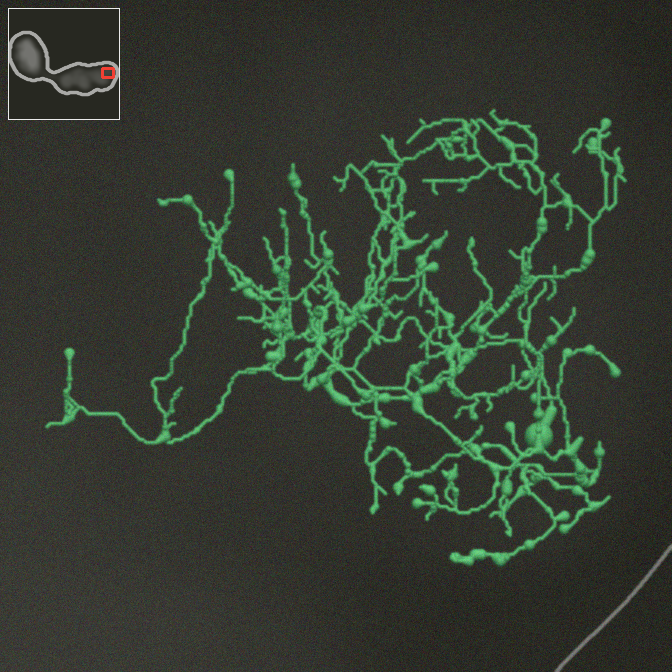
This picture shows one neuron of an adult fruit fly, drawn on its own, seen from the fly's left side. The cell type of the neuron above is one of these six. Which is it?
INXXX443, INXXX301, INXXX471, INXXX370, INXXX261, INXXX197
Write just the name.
INXXX370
